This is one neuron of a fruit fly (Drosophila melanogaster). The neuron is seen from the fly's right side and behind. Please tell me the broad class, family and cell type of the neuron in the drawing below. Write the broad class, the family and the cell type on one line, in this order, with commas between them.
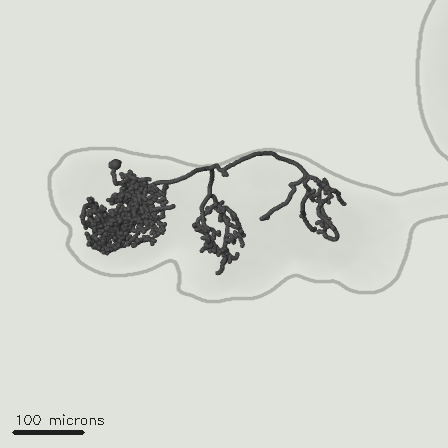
nerve-cord intrinsic neuron, hemilineage 19A, IN19A018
